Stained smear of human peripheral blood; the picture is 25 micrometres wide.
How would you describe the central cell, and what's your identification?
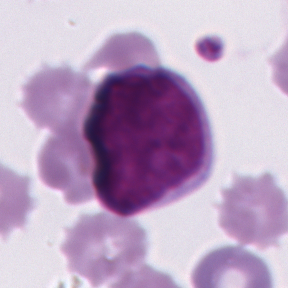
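Notice first how little cytoplasm there is: only a narrow rim, so the nucleus fills most of the cell. The nucleus is broadly rounded, with a shallow indentation on its left side. The cytoplasm holds no vacuoles, and the cell outline is smooth, without surface projections. This cell is a myeloblast.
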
